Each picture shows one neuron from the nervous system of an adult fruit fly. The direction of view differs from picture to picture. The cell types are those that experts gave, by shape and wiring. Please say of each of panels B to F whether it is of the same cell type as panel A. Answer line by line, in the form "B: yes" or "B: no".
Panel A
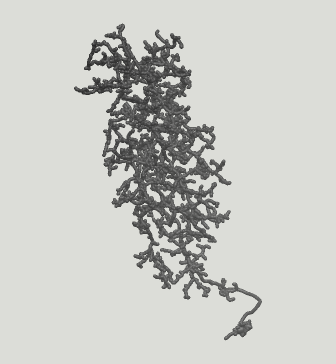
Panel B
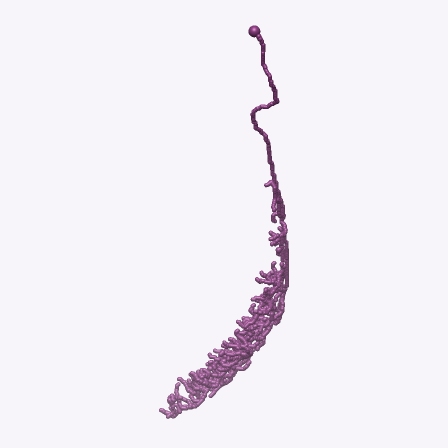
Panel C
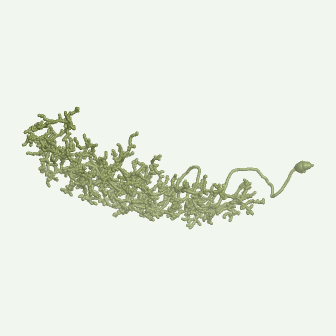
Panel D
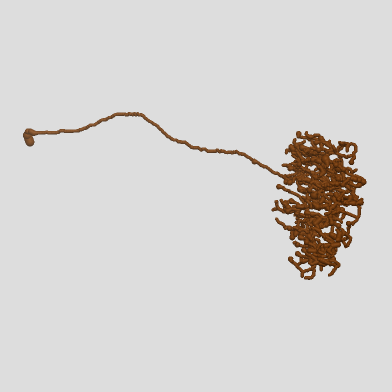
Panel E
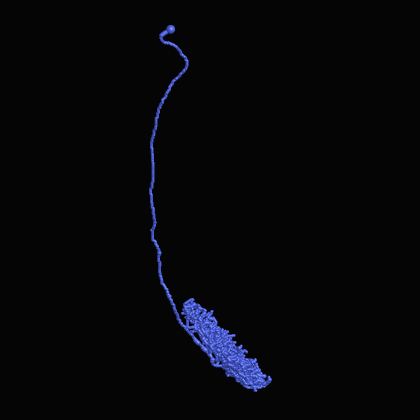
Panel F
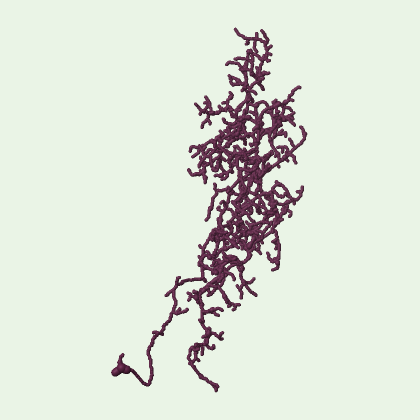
B: no
C: yes
D: no
E: no
F: yes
